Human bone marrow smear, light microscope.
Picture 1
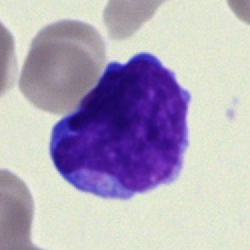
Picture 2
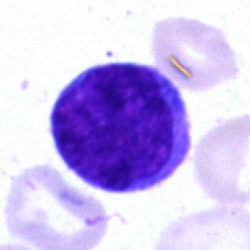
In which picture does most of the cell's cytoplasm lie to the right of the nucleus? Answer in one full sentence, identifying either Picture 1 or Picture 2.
The nucleus is placed toward the left side in the cell of picture 2.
